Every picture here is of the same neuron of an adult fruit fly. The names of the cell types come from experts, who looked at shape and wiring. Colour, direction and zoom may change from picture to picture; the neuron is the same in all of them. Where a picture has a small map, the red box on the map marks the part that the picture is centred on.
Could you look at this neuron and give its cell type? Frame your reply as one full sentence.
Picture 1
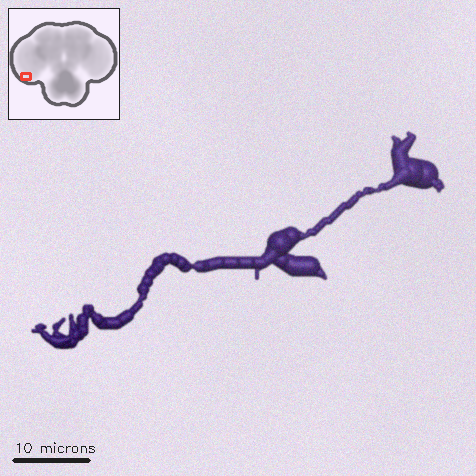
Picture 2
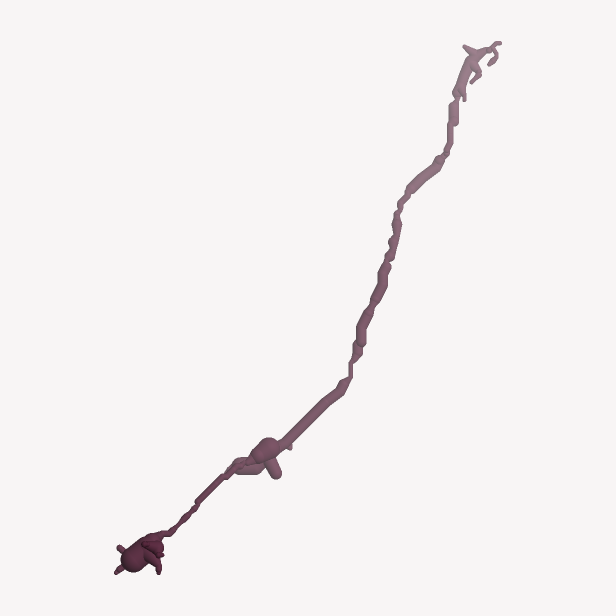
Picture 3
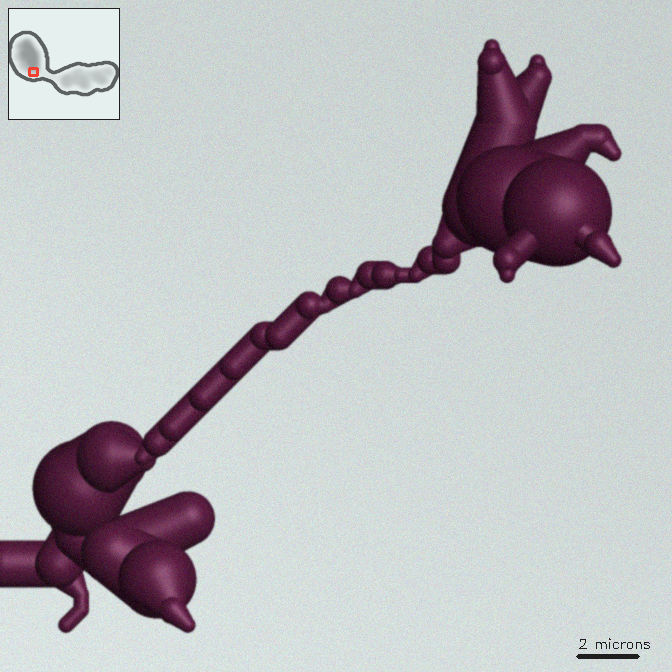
This neuron has been assigned cell type L1.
